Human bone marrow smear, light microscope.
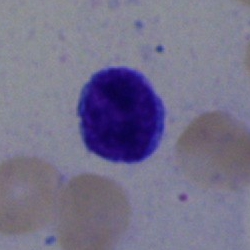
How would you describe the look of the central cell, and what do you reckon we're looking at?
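Look first at the outline: roughly round and fairly smooth. The nucleus takes up nearly the whole cell, leaving little or no rim of cytoplasm in view. Its chromatin appears dense and dark, and the whole cell stains a deep violet-blue. This is a lymphocyte.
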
